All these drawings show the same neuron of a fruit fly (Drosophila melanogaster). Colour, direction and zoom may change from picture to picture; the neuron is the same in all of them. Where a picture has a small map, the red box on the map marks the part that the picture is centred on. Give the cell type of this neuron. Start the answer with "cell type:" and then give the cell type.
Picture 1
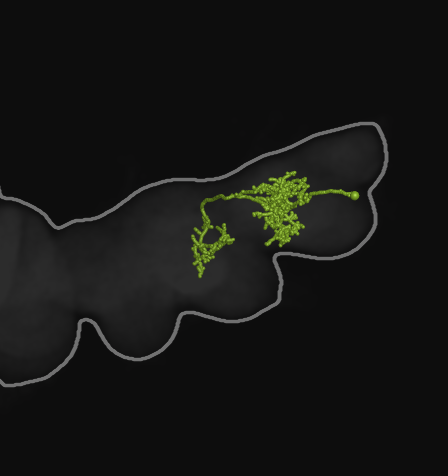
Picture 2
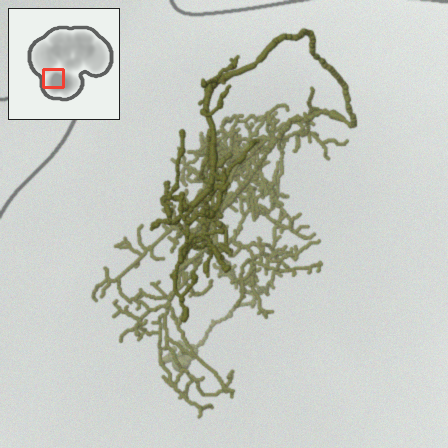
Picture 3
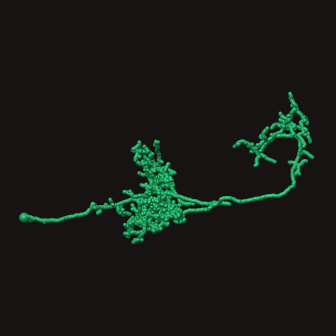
cell type: IN03A011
